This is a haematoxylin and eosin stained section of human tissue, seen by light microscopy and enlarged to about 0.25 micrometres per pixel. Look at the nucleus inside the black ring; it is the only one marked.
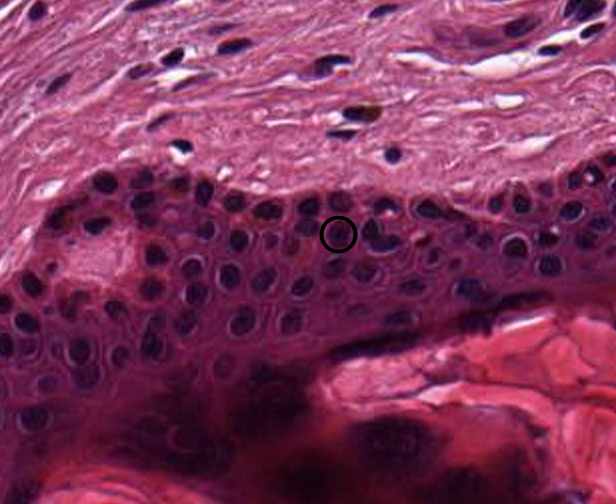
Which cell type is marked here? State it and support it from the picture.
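The marked cell is a keratinocyte. The nucleus is round to slightly oval and about the same size as the nuclei of the neighbouring cells. The nucleus stains dark purple fairly evenly across its area. Only a modest amount of pink cytoplasm surrounds the nucleus, and the cell's outline merges with those of the cells beside it. The cell lies among closely packed similar cells, about one row beneath the boundary with the pink fibrous tissue above.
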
